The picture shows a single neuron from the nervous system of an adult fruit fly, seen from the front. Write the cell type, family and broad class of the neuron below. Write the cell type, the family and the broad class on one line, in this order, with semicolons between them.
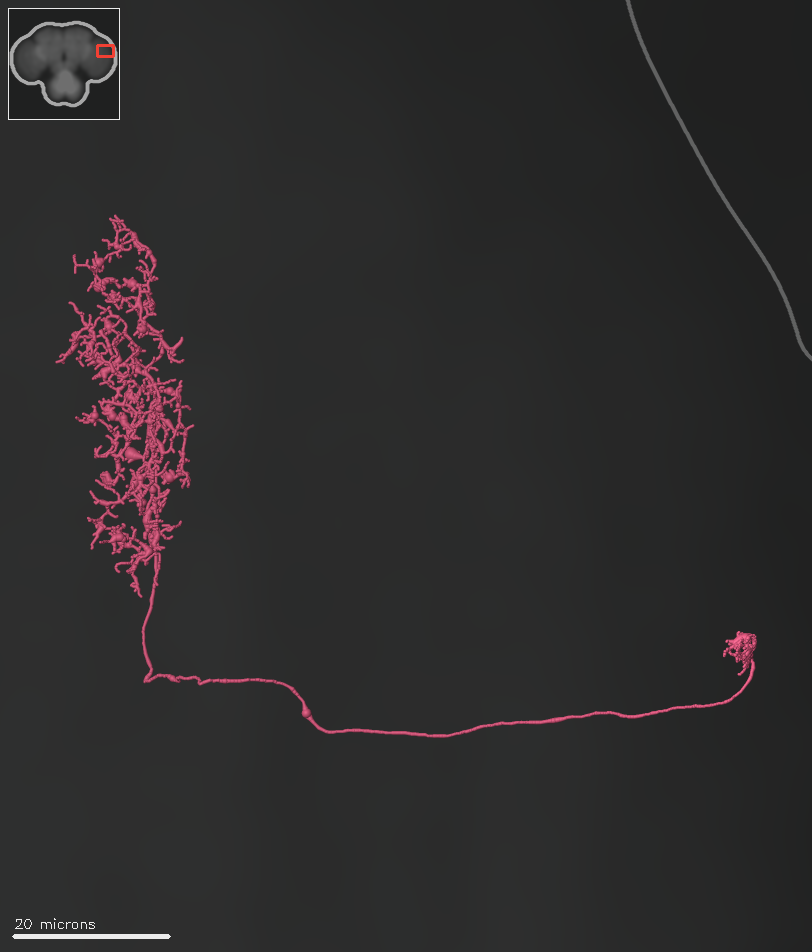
LPi34; LPi; optic-lobe intrinsic neuron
